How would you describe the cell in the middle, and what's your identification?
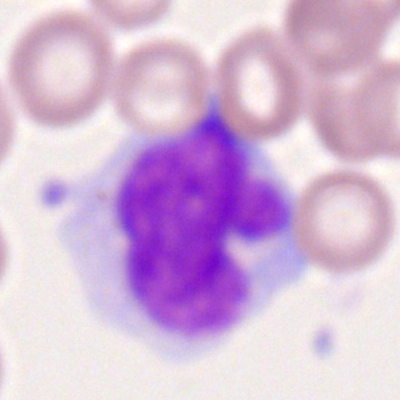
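I'll start with the outline of the cell in the middle: it is irregular rather than round. Its nucleus is folded into lobes, with a smaller lobe bulging out to the right. The cytoplasm is abundant and pale grey-blue, and I can't pick out any distinct granules in it. This cell is a monocyte.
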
